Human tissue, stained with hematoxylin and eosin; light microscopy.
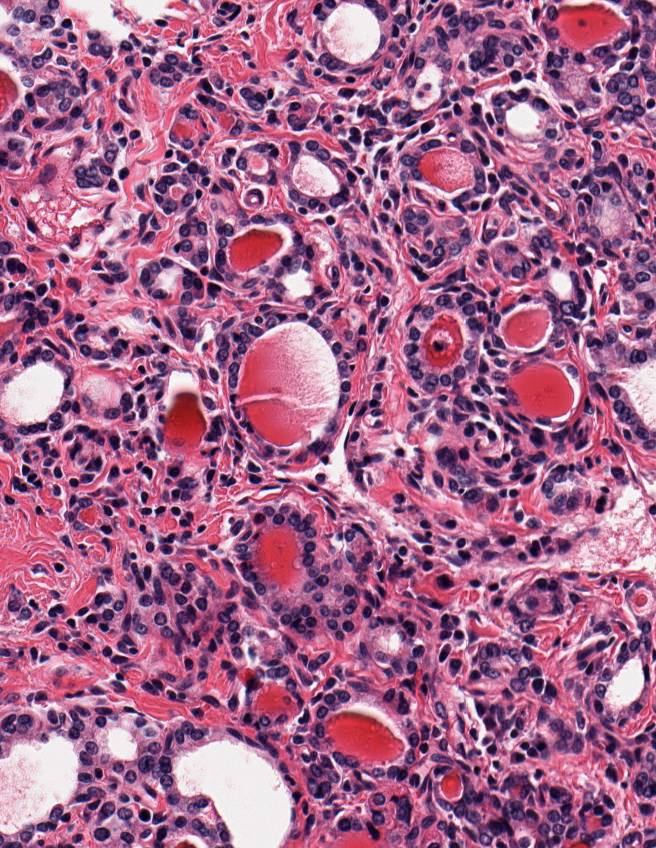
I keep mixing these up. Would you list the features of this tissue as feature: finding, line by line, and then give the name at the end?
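Follicles: many, small, round, across the whole field, separated by cellular tissue
Colloid: dense, homogeneous, bright pink in many follicles
Cells: small, round dark nuclei, consistent with lymphocytes, densely crowded between follicles
Fat cells: none in the field
Name: thyroid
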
